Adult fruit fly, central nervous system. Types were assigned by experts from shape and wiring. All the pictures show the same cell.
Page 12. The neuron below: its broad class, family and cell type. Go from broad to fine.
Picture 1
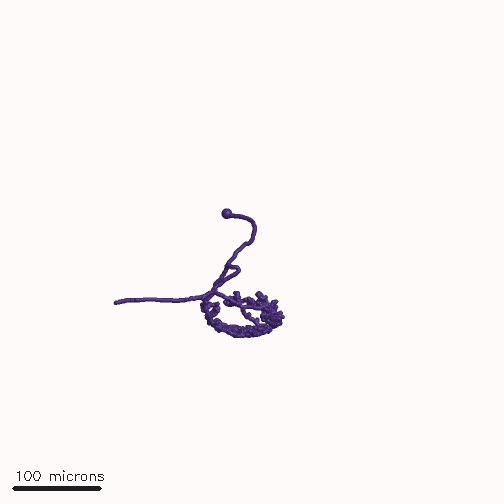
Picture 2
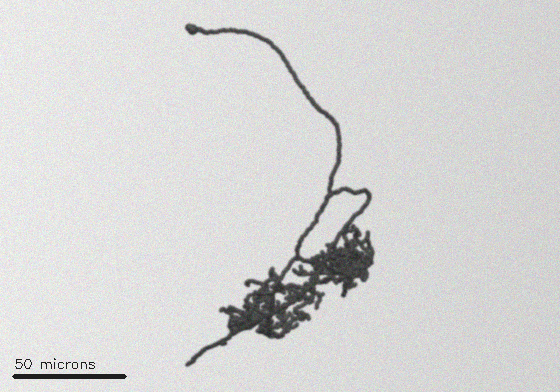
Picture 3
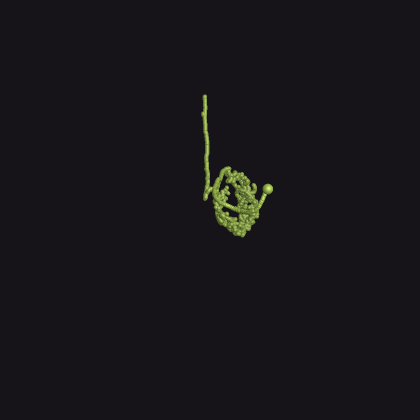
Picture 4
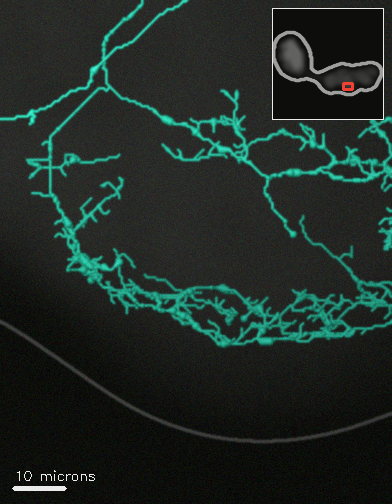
nerve-cord intrinsic neuron; hemilineage 23B; IN23B041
